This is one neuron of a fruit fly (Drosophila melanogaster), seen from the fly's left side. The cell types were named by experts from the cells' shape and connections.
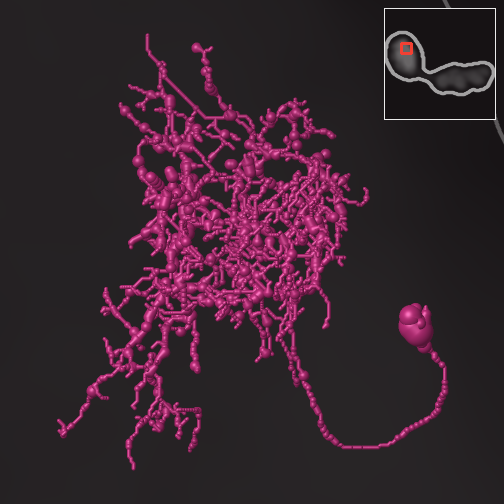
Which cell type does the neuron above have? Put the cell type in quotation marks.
"LHPV2a1_e"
